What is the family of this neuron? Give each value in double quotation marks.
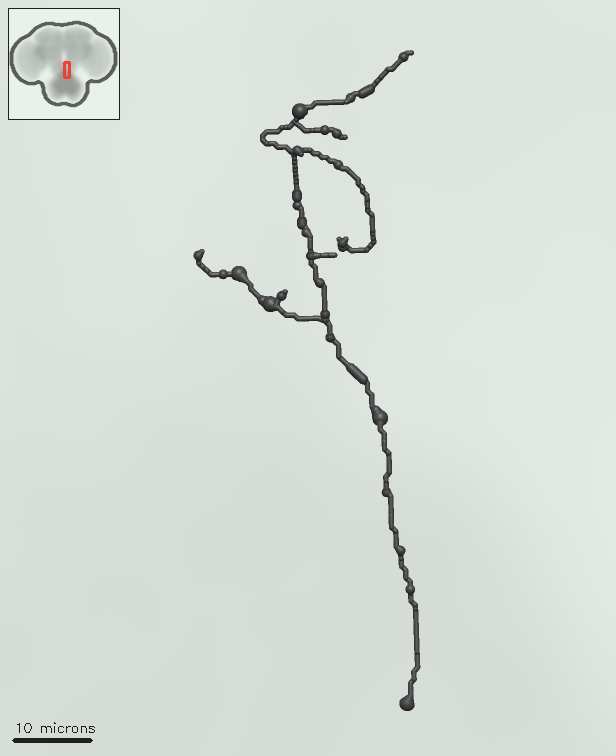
"class gustatory"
